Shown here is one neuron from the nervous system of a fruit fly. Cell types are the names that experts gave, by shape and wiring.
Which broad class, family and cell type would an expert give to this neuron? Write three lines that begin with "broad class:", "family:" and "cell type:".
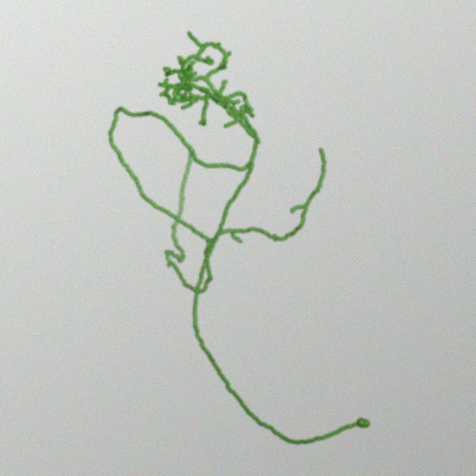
broad class: central-brain intrinsic neuron
family: hemilineage WEDd1
cell type: WED004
